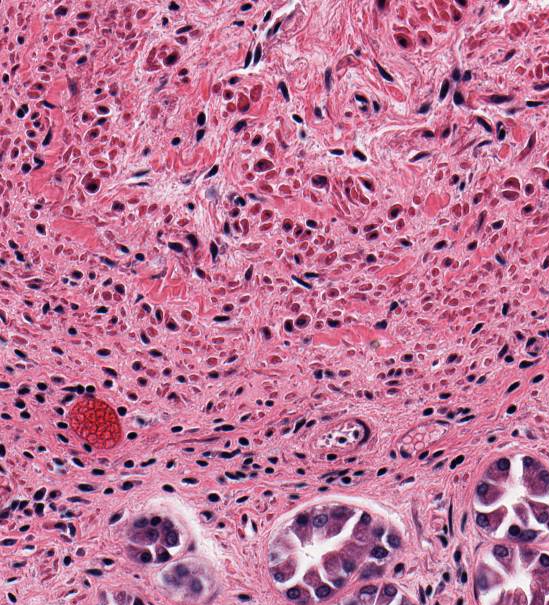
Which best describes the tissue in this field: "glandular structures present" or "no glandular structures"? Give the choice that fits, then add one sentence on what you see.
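Glandular structures present. The upper two-thirds of the field is filled by cells scattered singly through stroma, while glands lie only along the bottom edge.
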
